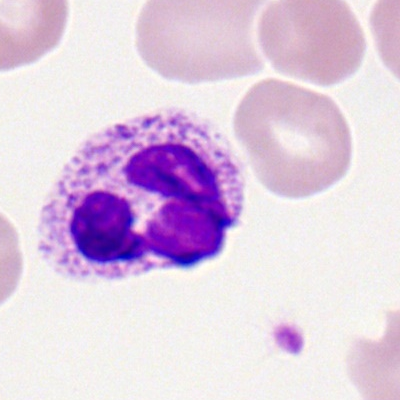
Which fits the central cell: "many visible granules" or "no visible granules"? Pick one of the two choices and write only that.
Many visible granules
